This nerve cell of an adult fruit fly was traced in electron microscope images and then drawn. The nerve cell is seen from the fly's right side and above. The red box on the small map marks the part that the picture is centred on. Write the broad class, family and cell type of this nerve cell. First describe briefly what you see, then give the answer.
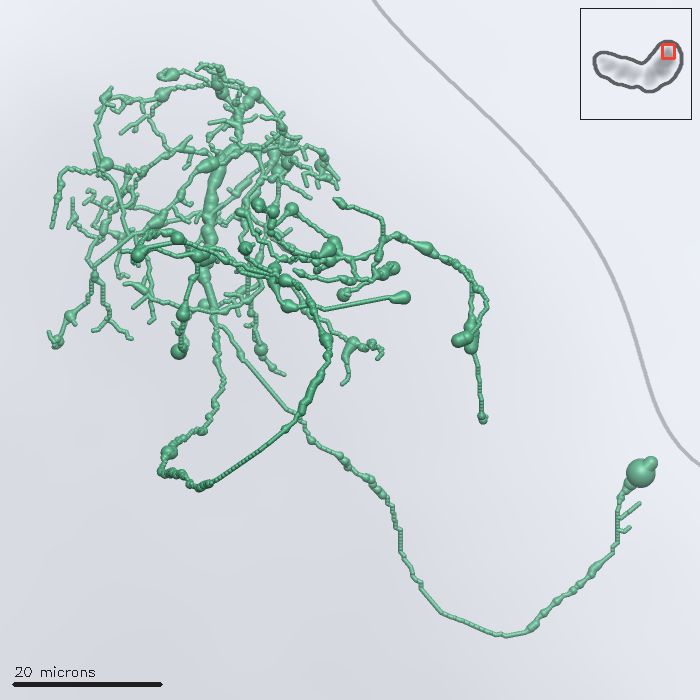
From left to right in the picture it spans about 85 microns. The picture shows dozens of branch ends. It is a central-brain intrinsic neuron. Its family is hemilineage LHa1. The cell type is CB1570.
